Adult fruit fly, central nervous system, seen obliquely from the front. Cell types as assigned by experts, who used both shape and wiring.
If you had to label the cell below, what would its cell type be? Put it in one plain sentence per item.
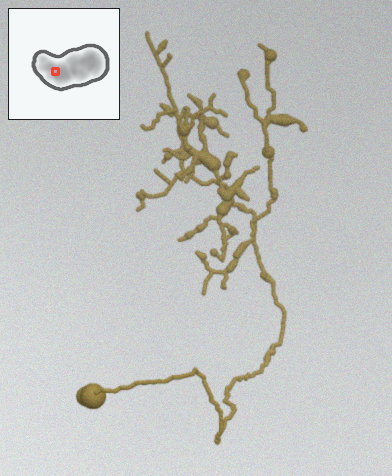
The cell type is Cm1.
